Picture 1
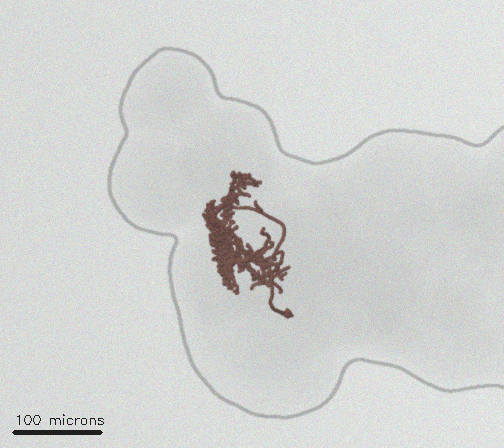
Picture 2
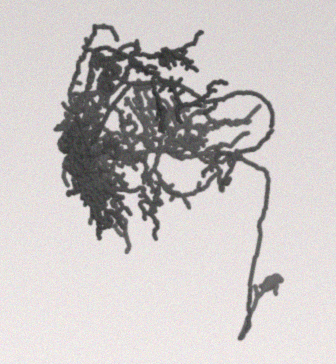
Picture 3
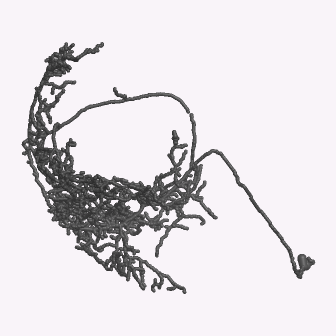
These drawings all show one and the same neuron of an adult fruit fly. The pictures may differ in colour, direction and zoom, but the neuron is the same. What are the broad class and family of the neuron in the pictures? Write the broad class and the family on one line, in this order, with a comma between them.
nerve-cord intrinsic neuron, hemilineage 02A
